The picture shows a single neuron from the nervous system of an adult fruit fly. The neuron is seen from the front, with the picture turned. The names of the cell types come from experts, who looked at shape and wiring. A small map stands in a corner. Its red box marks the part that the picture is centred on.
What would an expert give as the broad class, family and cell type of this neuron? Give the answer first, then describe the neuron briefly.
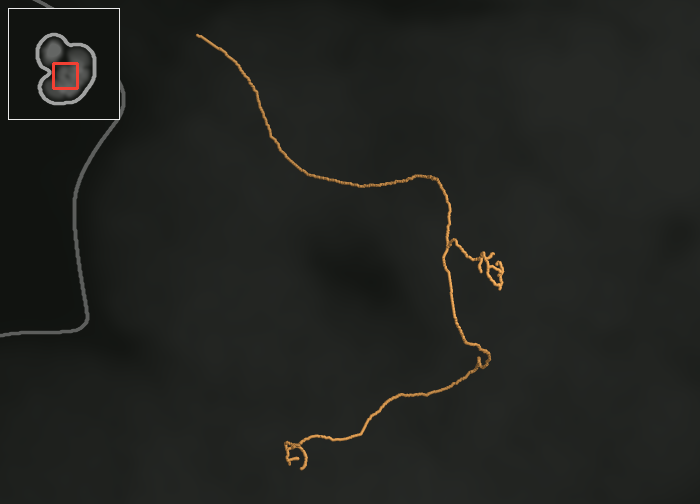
Its broad class is sensory neuron entering the brain. The name of its family is class olfactory. Its cell type is ORN_VA7l. No cell body is drawn. There are a dozen or fewer branch ends.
